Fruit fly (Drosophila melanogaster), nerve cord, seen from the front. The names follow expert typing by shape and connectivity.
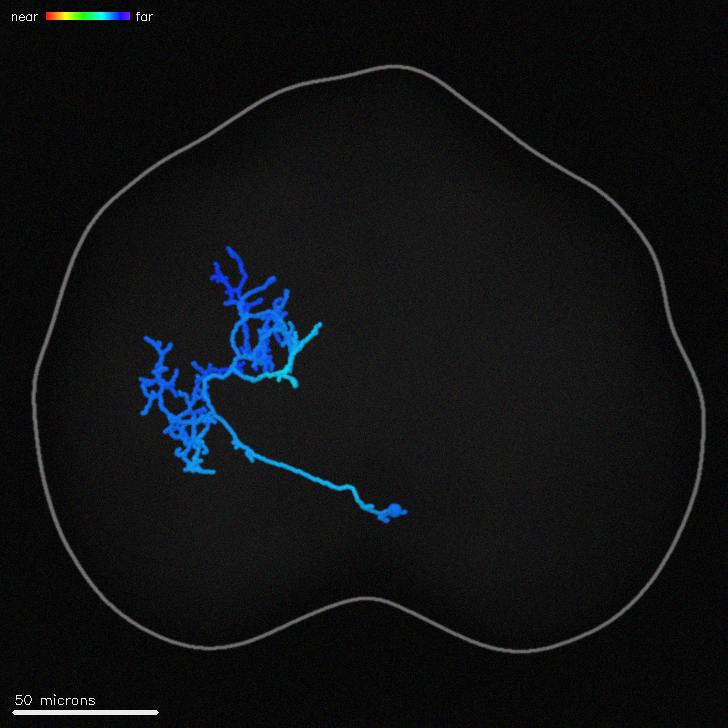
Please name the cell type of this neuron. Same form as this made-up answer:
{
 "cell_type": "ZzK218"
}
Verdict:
{
 "cell_type": "IN13B090"
}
